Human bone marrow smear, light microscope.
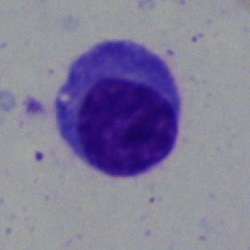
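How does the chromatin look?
Dense and dark purple, with some coarse clumping.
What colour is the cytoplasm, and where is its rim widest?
Deep blue, with the widest rim on the upper and left sides of the nucleus.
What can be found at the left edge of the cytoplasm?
A small clear spot.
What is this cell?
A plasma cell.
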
